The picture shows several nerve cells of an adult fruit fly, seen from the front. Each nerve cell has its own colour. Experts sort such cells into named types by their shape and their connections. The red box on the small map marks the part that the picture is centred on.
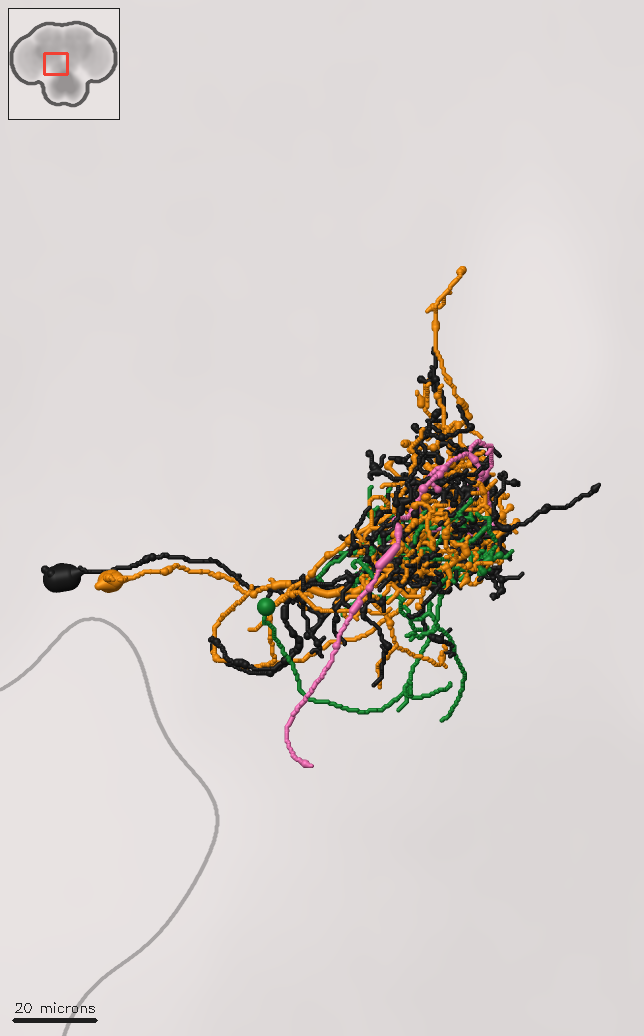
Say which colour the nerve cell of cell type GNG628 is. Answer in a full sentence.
The colour is black.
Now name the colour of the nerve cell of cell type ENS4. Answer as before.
The colour is pink.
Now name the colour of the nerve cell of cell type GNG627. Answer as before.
The colour is orange.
